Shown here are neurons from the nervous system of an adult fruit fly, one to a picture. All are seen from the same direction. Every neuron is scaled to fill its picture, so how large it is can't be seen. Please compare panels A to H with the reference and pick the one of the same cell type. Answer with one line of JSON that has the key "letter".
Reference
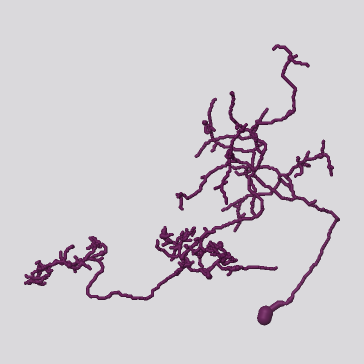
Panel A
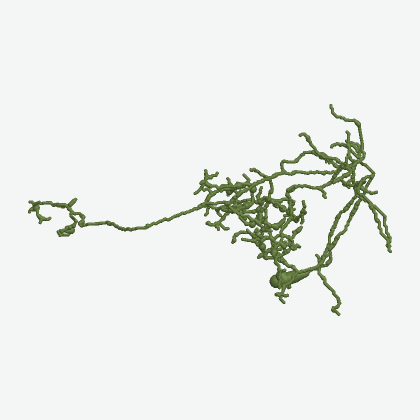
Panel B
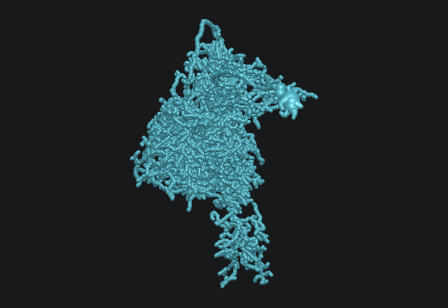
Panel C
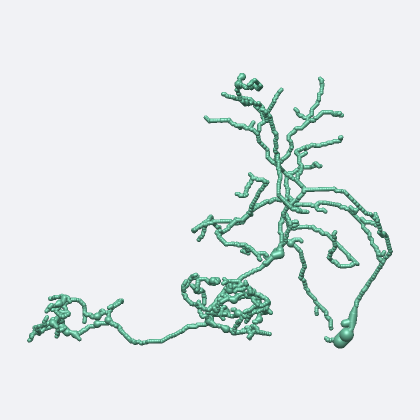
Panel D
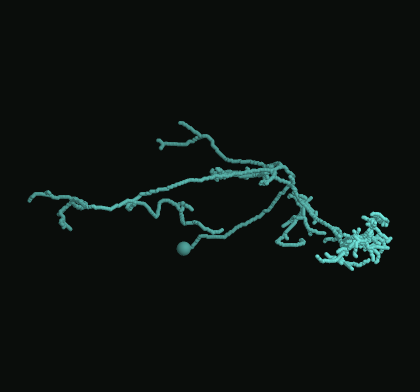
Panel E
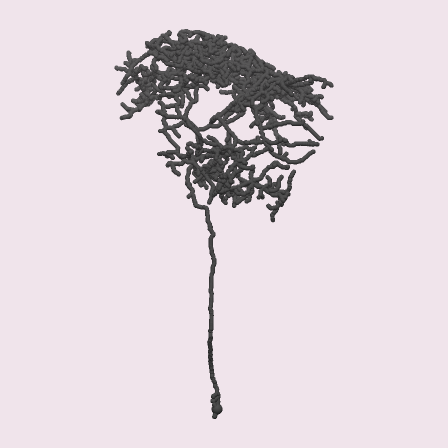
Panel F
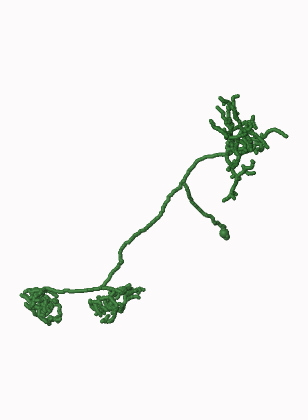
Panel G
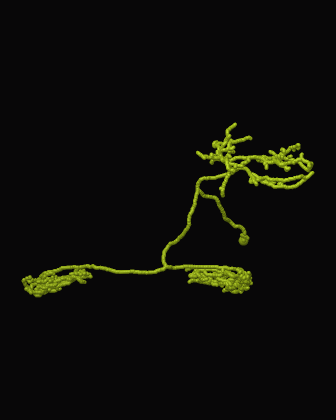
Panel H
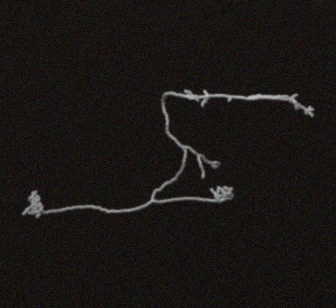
{"letter": "C"}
